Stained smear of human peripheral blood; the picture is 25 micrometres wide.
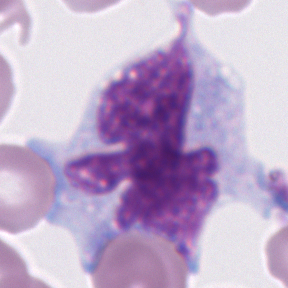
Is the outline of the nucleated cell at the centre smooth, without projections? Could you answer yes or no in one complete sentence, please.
No, the cell's outline is not smooth; it is ragged or frayed, or has projections, blebs or tags.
